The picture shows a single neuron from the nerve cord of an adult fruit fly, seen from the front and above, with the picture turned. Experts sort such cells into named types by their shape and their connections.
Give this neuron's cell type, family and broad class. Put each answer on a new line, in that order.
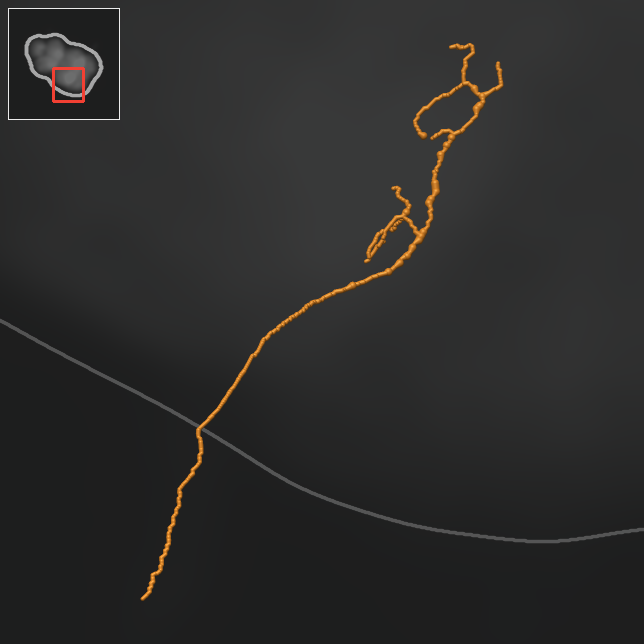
WG1
class gustatory
sensory neuron entering the nerve cord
